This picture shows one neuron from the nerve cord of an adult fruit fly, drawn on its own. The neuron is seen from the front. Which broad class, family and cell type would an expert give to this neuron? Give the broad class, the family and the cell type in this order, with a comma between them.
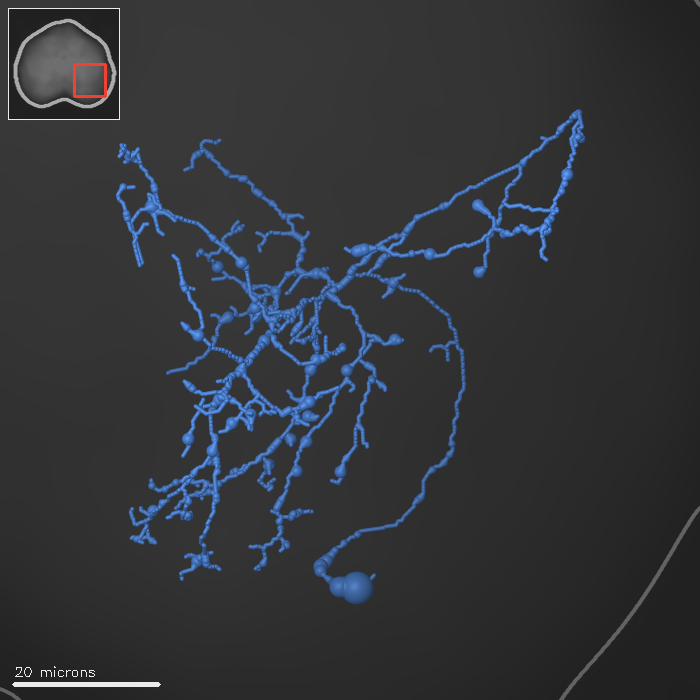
nerve-cord intrinsic neuron, hemilineage 04B, IN04B115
